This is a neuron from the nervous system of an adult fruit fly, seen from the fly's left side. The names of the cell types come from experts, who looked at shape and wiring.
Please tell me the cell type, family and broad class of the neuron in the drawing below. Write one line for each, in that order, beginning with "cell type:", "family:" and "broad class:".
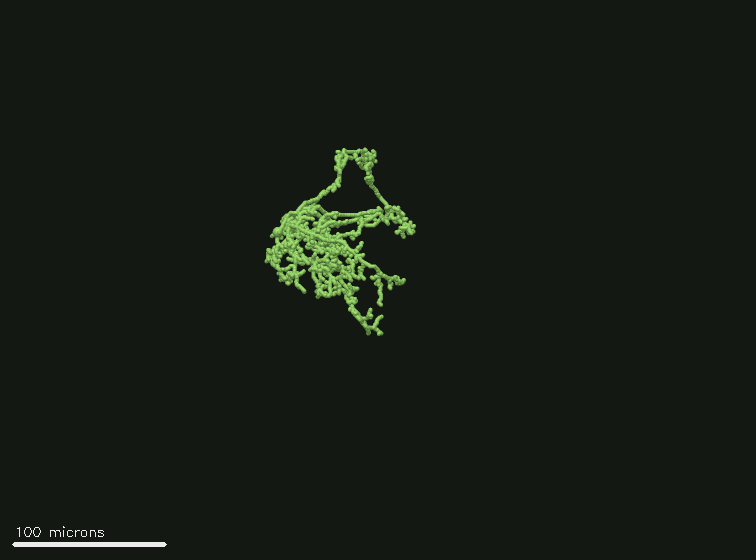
cell type: AVLP214
family: hemilineage SLPa&l1_anterior
broad class: central-brain intrinsic neuron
